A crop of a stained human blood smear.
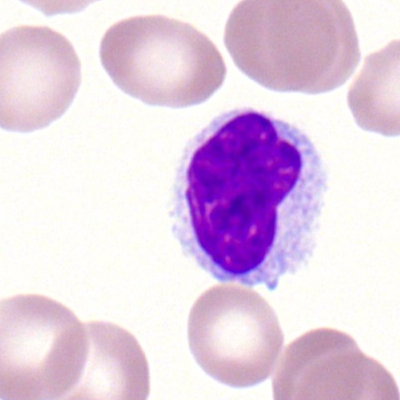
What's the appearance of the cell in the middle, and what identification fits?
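The nuclear outline is irregular, with a notch on the right side. Its chromatin is dark purple and clumped, and paler streaks run between the clumps. The cytoplasm is pale grey-blue with a finely speckled texture. The name for this cell is lymphocyte.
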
